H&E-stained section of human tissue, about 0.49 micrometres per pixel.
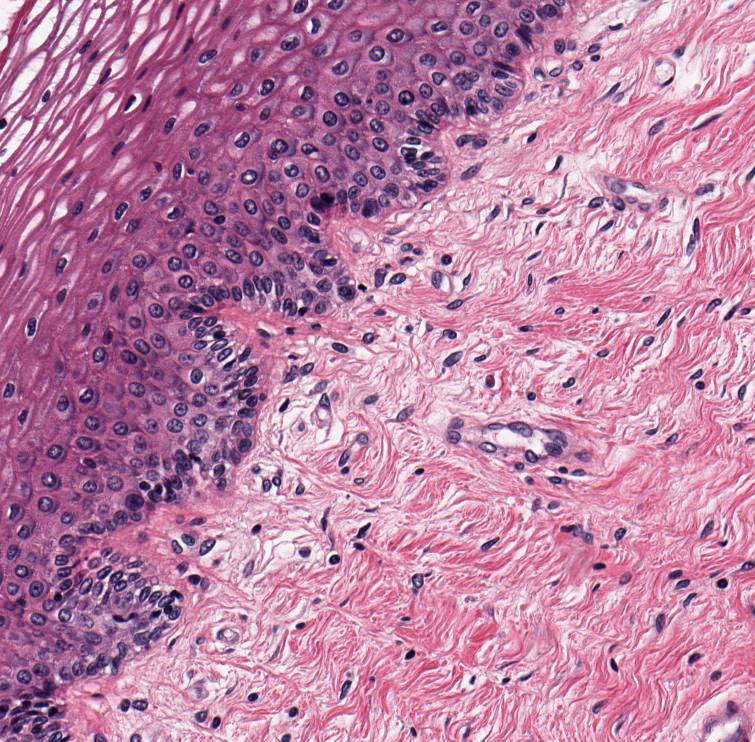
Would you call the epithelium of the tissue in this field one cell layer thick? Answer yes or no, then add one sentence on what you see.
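No. A stratified epithelium fills the upper-left part of the field, and connective tissue fills the lower-right part.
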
